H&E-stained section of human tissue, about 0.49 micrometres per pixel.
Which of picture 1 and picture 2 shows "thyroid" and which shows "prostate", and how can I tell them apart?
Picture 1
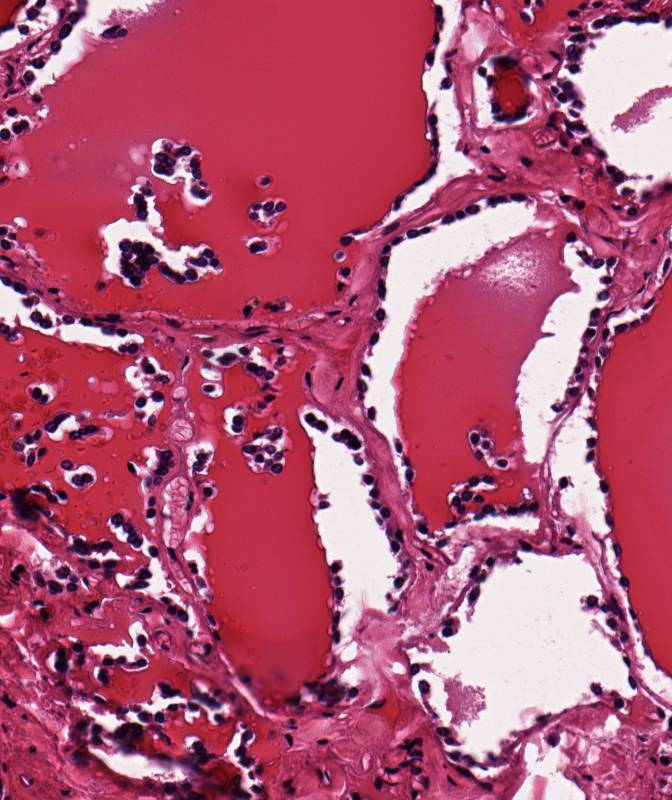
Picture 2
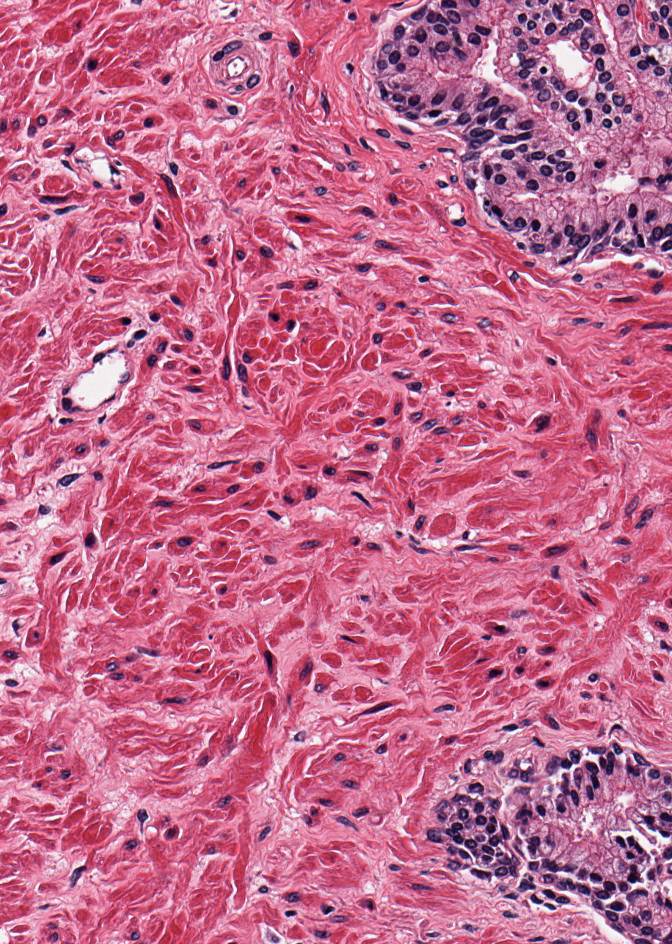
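Picture 1, then, is the thyroid, and picture 2 is the prostate. In the first, the large spaces are lined by a single layer of flattened to low cuboidal epithelial cells with small, dark, round nuclei of fairly uniform size. Thin pink fibrous septa separate those spaces, one of them running roughly vertically down the centre, and the lower left corner is more crowded, with smaller spaces and closely packed cells. In the prostate, on the other hand, dense stroma fills most of the field, and glands appear only at the upper right and lower right corners. That stroma is made of bundles of pink smooth muscle cells interlacing in many directions. The glands are lined by columnar cells with pale pink cytoplasm, and their nuclei are crowded toward the outer edge, away from the lumen.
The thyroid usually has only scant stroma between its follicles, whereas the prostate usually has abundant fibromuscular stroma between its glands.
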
